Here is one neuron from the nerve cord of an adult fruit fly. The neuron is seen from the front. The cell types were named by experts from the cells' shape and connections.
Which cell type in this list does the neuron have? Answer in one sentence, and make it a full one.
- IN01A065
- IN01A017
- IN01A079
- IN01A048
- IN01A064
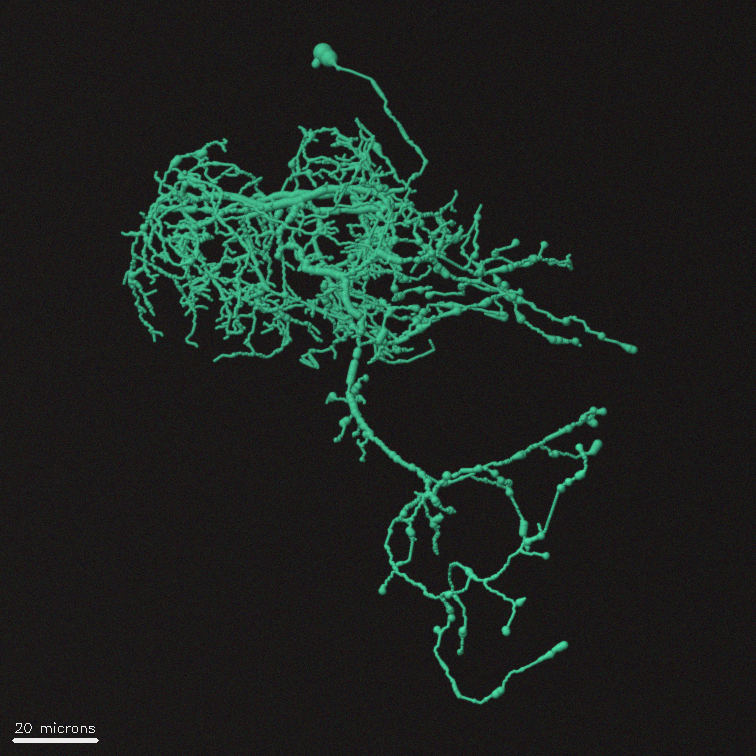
The neuron here is of the cell type IN01A048.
